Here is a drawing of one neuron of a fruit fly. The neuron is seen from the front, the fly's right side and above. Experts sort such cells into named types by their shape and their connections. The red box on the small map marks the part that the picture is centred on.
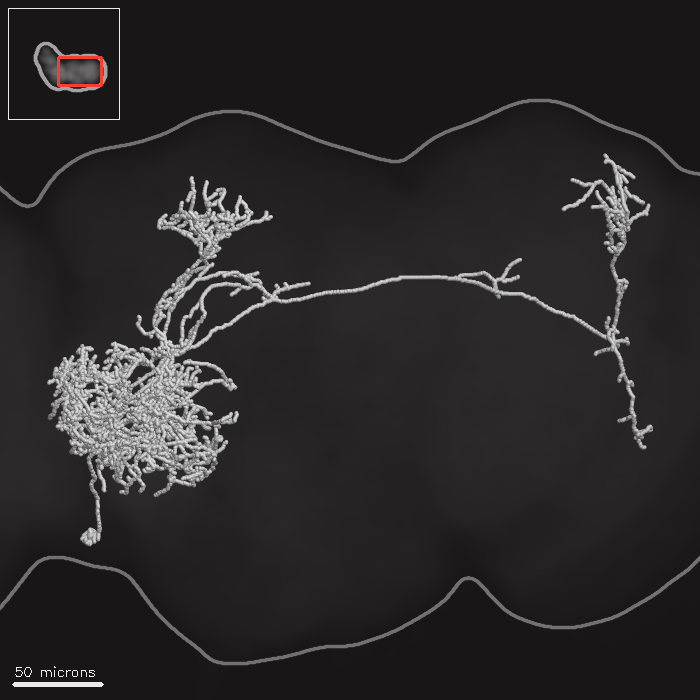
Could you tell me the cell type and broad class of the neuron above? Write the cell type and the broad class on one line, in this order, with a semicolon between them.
AVLP314; central-brain intrinsic neuron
